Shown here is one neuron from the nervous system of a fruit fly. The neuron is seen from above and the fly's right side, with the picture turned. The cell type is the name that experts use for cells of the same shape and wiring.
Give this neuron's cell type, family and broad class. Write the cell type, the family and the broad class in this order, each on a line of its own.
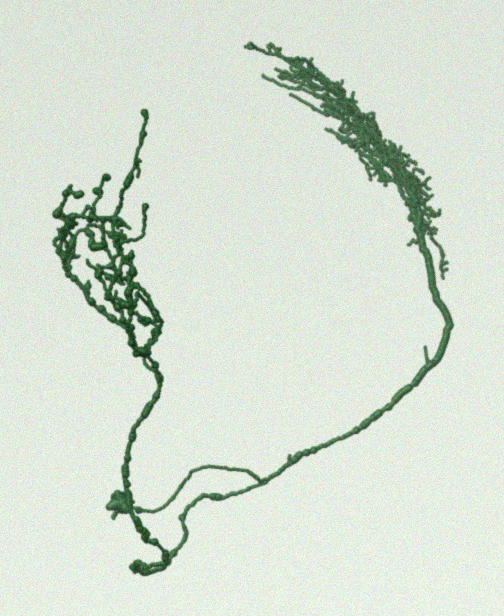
MeVP35
MeVP
visual projection neuron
